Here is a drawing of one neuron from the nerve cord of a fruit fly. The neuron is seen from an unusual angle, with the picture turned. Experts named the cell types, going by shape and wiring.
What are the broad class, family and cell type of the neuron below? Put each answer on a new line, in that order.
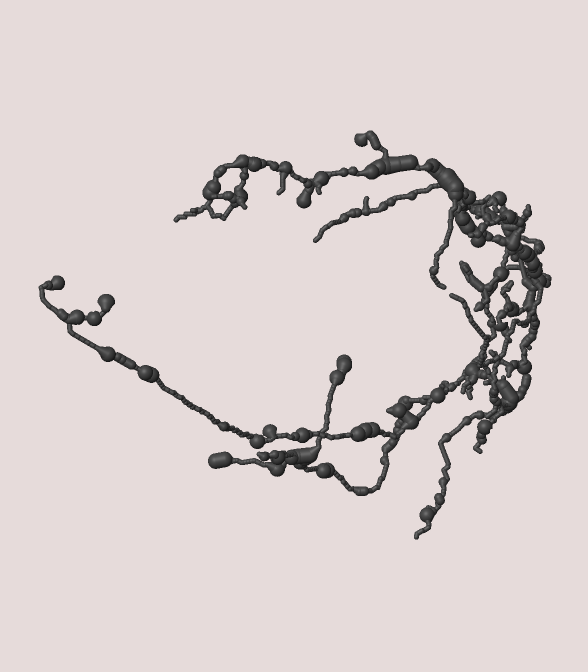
nerve-cord intrinsic neuron
hemilineage 01B
IN01B045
